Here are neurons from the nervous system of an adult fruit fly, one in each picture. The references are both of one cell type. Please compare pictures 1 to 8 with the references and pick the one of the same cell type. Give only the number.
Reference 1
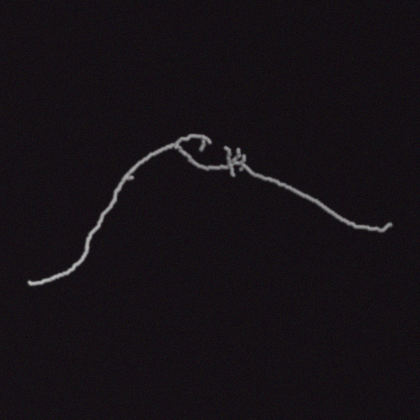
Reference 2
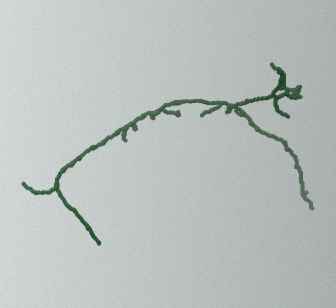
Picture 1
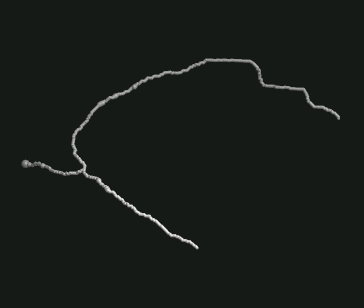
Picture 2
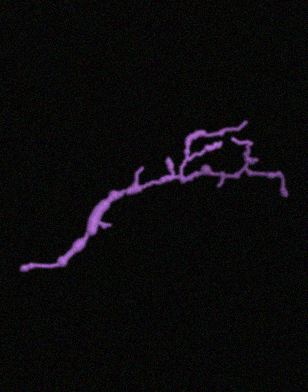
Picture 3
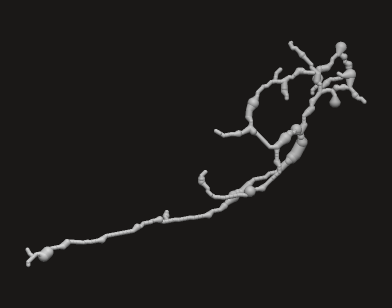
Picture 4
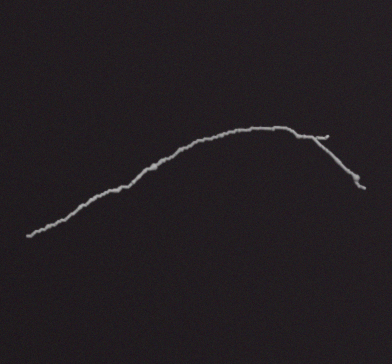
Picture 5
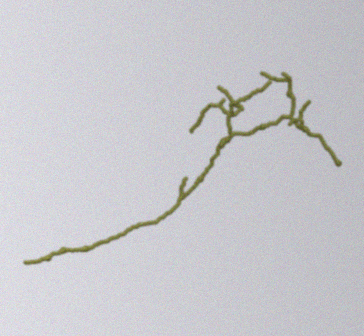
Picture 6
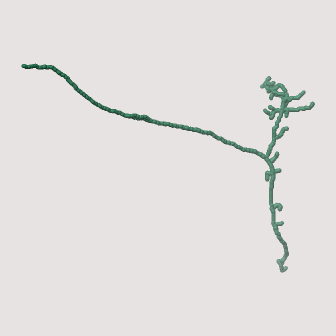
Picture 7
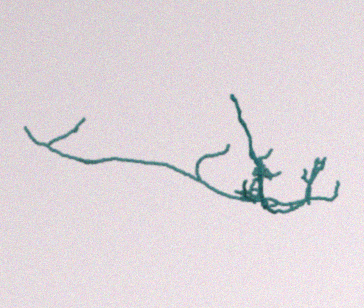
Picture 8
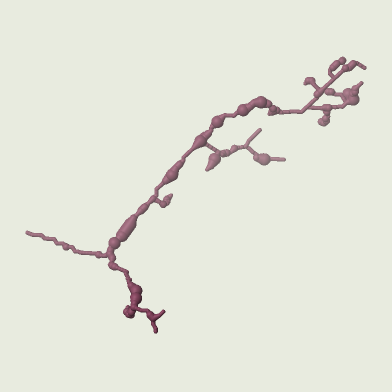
4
